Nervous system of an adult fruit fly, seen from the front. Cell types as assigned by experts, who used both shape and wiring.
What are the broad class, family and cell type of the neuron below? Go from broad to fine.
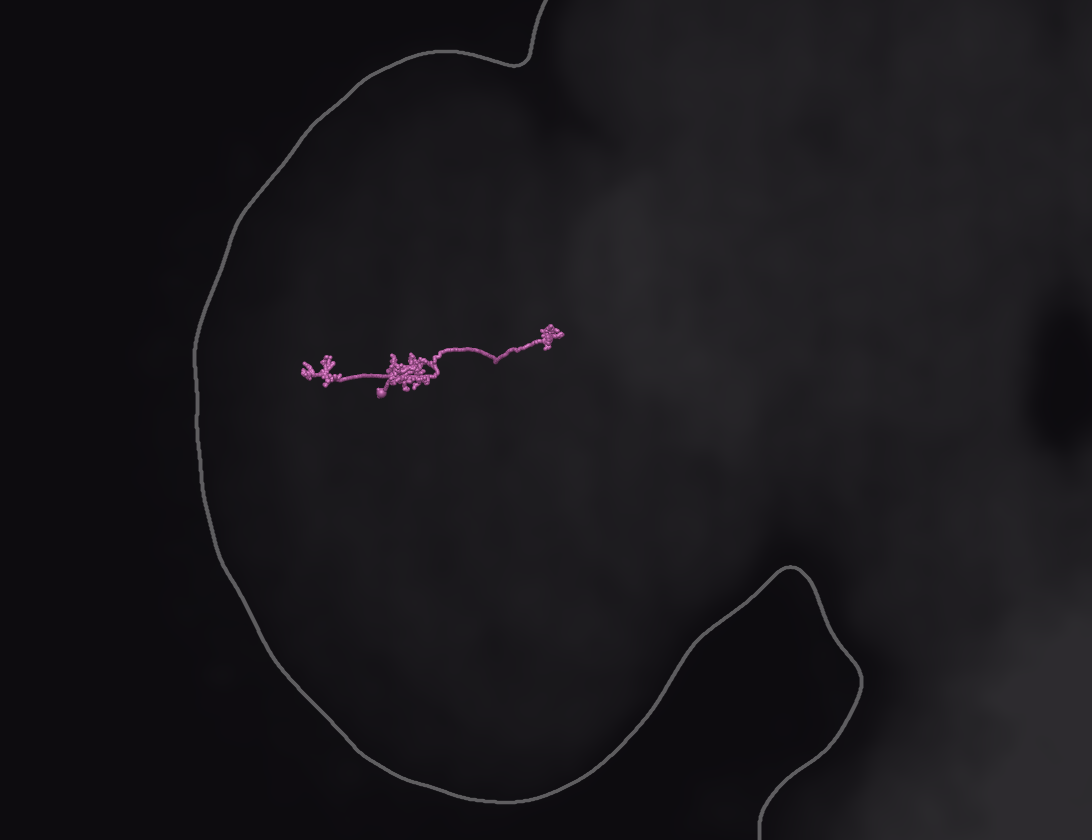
optic-lobe intrinsic neuron; T; T2a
